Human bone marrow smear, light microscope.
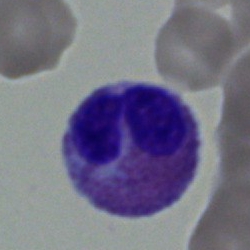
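Eosinophil (central cell, stained human bone marrow smear). Two nuclear lobes lie side by side in the upper half of the cell, divided by a pale vertical cleft and joined near the top. The chromatin is dense and stains dark purple-blue. Purple-violet cytoplasm fills the lower half of the cell below the nucleus.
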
